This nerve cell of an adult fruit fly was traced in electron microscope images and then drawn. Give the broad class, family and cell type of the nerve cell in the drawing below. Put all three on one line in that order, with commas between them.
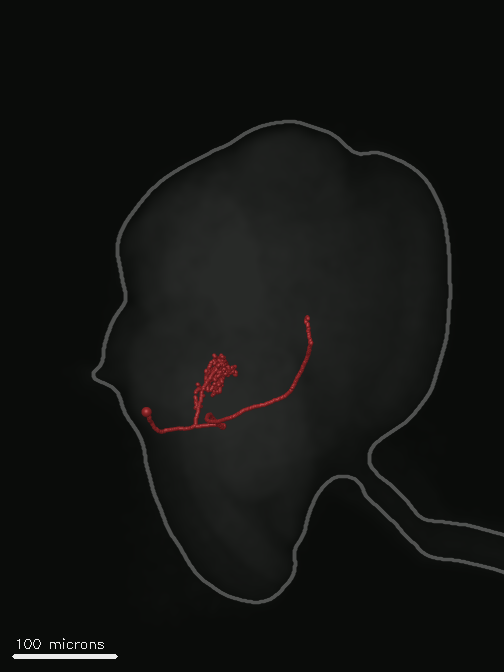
visual projection neuron, MeVP, MeVP6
